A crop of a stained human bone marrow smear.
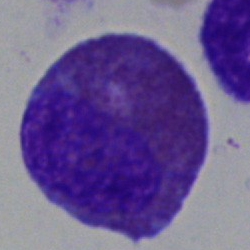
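Eosinophil, with a round outline bearing a small pointed bulge at the bottom edge. Its chromatin is finely granular and evenly spread, not gathered in coarse clumps. No vacuoles are visible. Part of another dark-staining cell lies at the upper right corner, not touching it.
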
